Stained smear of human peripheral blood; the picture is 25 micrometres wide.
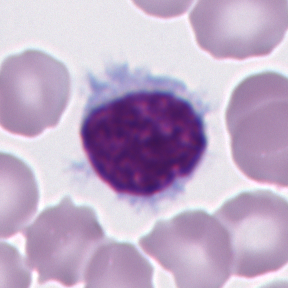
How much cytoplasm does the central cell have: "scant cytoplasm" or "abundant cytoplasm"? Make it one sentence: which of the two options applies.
The cytoplasm of this cell is scant, a narrow rim.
